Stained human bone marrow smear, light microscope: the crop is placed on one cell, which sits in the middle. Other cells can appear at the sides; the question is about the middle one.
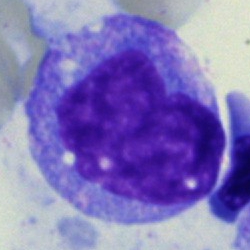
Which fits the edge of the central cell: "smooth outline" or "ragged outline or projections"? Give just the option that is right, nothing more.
Smooth outline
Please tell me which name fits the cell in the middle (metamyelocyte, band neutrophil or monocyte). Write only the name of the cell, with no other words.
monocyte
